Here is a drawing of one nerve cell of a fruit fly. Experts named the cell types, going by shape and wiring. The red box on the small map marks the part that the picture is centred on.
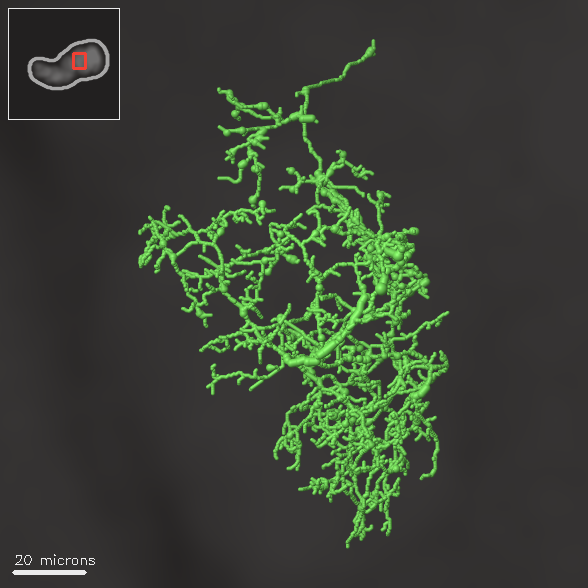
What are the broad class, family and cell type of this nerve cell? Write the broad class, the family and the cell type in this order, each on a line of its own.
central-brain intrinsic neuron
hemilineage VLPa1_lateral
AVLP294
